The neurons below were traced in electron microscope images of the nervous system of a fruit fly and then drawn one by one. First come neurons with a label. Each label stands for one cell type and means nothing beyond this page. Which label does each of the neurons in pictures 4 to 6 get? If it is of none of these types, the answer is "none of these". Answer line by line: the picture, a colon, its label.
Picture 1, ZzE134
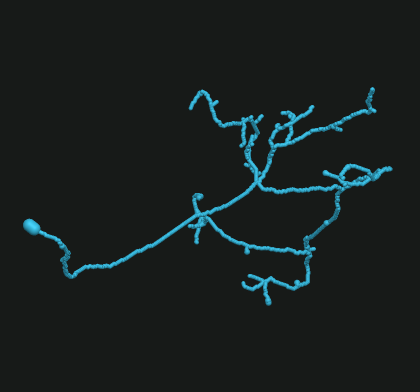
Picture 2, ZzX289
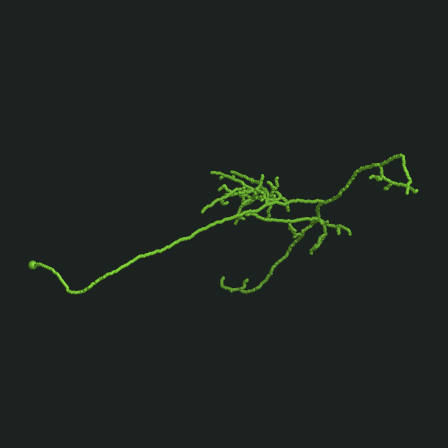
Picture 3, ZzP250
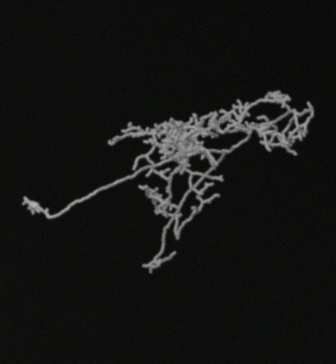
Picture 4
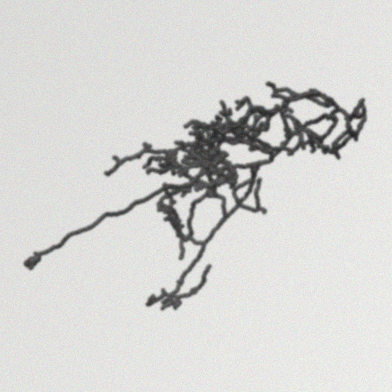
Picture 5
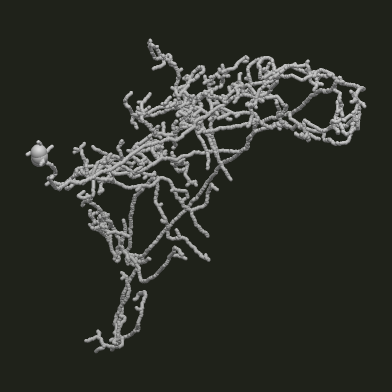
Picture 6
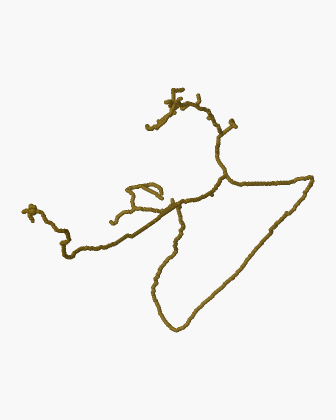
4: ZzP250
5: ZzP250
6: ZzE134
